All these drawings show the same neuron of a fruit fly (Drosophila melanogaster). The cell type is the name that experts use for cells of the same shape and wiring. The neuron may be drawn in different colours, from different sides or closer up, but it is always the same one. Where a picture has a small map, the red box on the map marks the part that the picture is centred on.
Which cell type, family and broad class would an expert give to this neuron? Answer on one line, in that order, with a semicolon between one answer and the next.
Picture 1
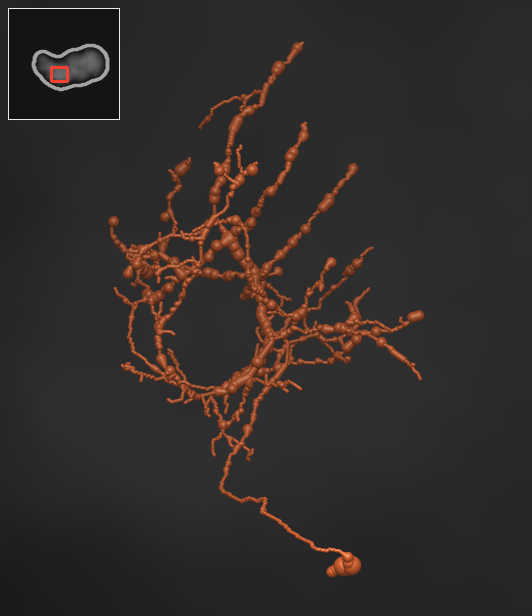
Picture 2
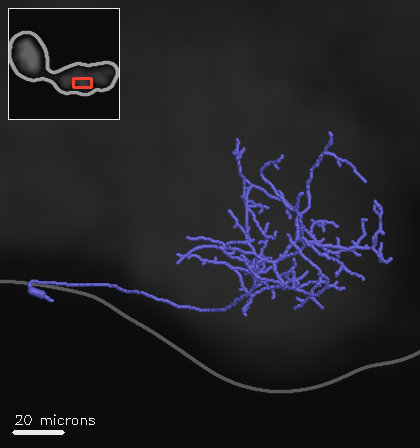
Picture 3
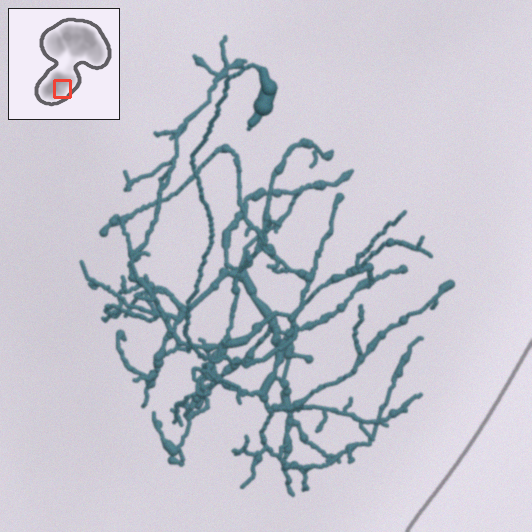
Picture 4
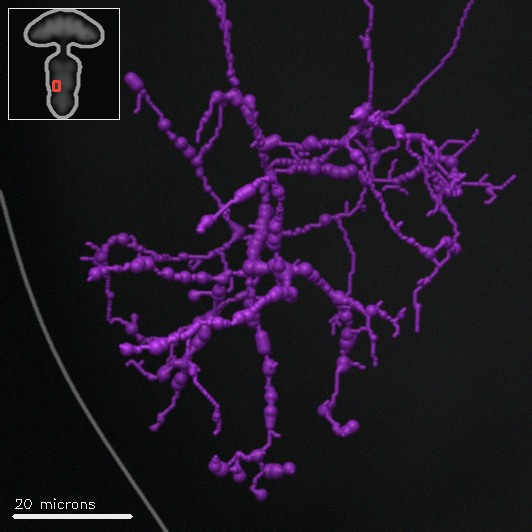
IN13B032; hemilineage 13B; nerve-cord intrinsic neuron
